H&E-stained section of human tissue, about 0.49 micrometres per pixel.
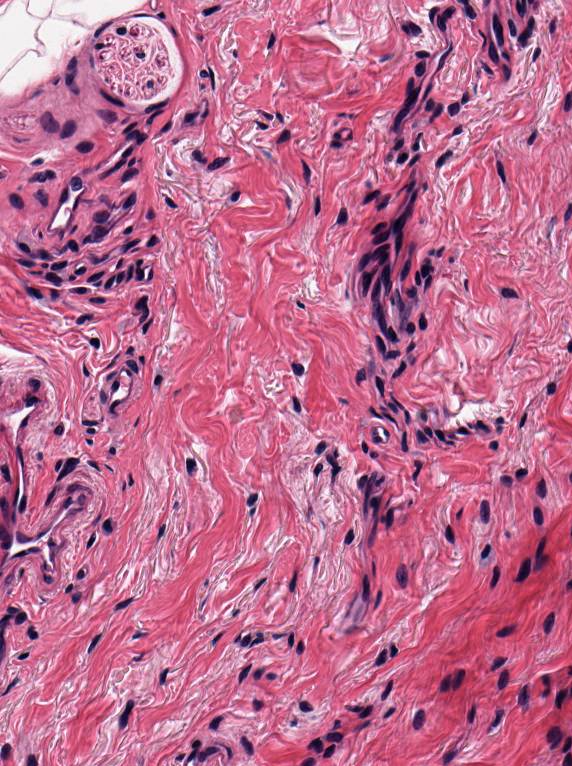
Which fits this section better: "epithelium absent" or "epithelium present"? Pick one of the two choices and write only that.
Epithelium absent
